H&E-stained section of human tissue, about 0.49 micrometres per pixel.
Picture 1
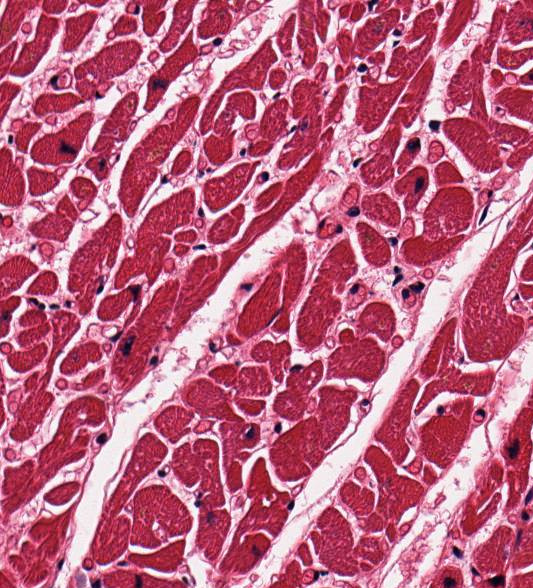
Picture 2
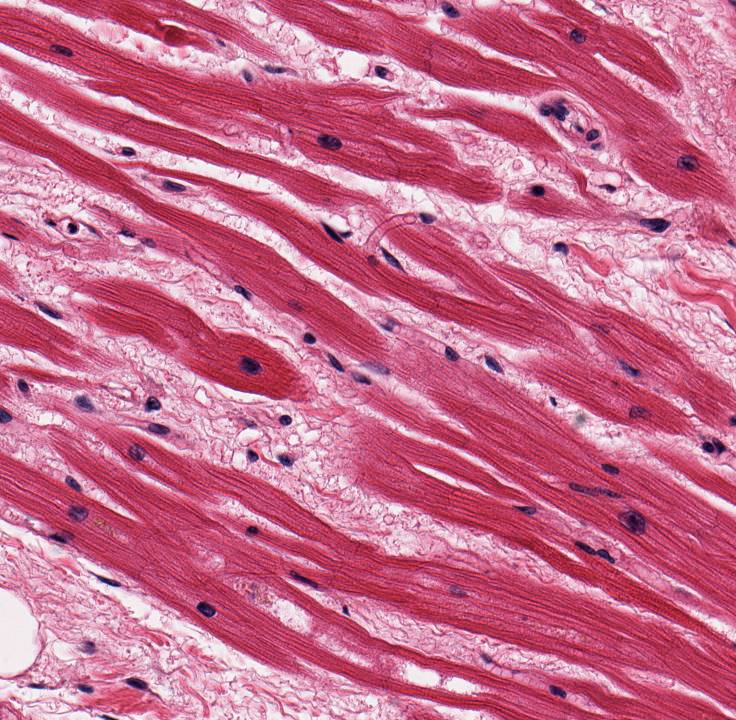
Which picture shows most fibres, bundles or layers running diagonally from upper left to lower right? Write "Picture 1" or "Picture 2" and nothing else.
Picture 2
